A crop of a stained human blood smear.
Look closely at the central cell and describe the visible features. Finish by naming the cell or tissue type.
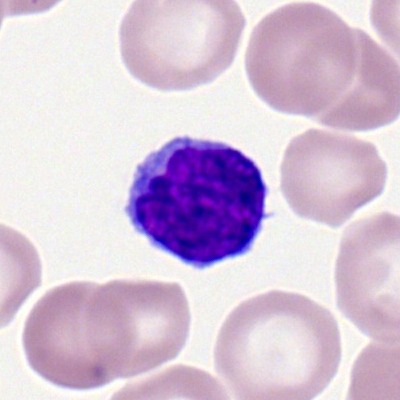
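The outline is nearly round, and the chromatin is dark purple and coarsely clumped. Pale blue cytoplasm appears as a thin rim, mainly at the upper left, and shows no granules. Answer: lymphocyte.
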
